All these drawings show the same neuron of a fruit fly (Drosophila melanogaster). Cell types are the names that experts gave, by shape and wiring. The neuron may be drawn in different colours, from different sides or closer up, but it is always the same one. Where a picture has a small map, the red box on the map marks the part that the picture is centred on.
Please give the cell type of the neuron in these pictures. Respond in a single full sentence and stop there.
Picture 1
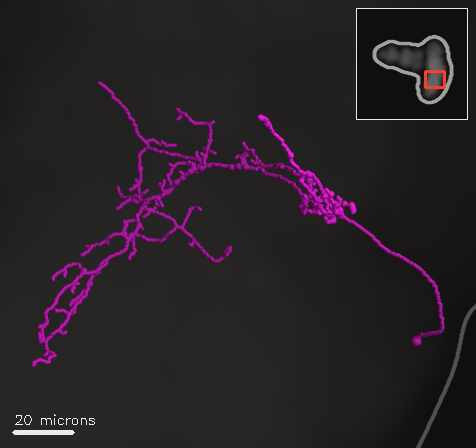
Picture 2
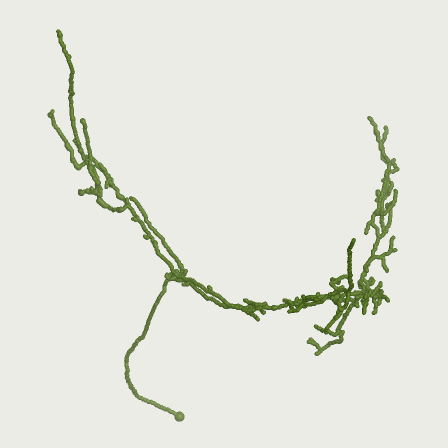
This neuron is typed as WEDPN7B.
